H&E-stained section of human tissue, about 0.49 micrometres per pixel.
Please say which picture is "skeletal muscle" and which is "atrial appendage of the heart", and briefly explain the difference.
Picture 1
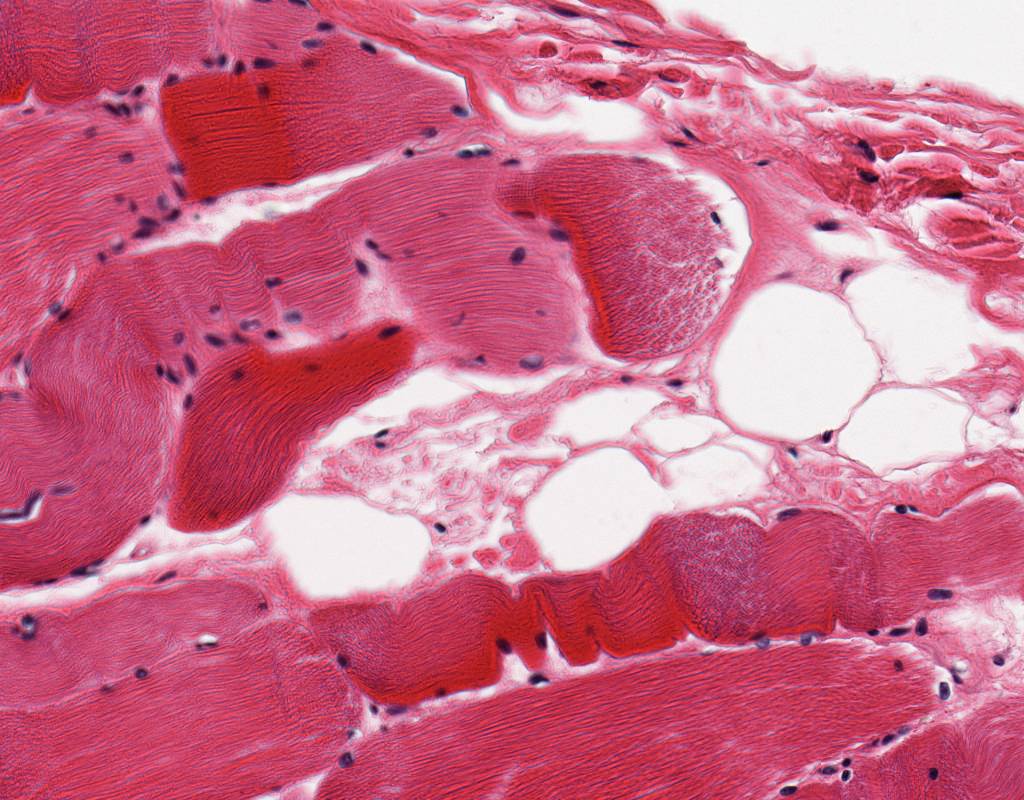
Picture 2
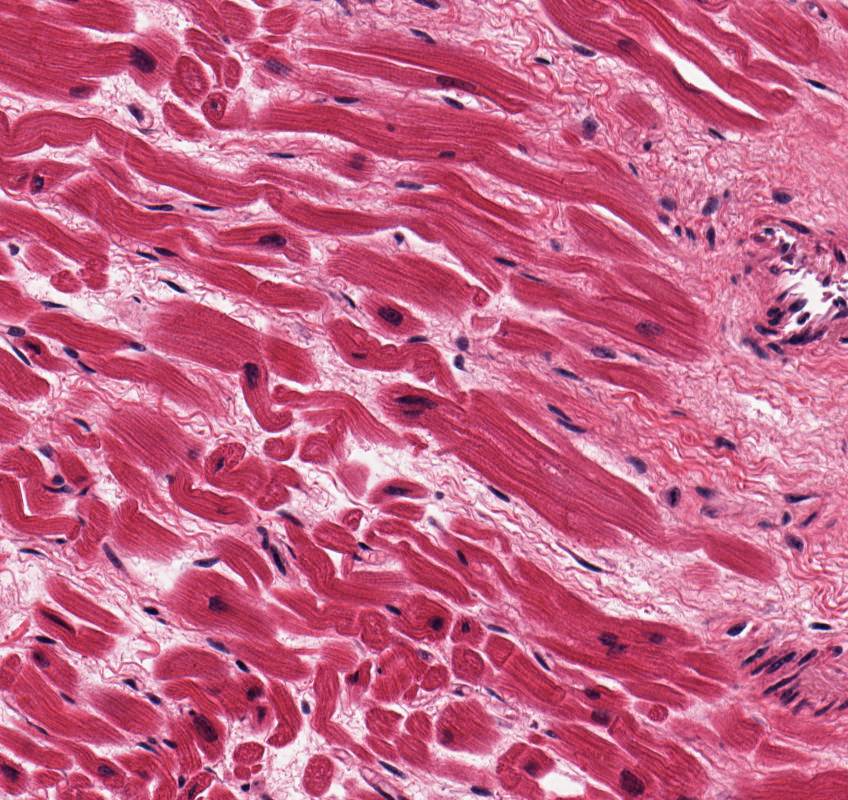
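Skeletal muscle is shown in picture 1, the atrial appendage of the heart in picture 2. Skeletal muscle nuclei are dark, small, elongated and at the fibre edges; the atrial appendage has single oval nuclei lying centrally in the fibre. Several atrial fibres branch and join neighbours; most run diagonally from upper left to lower right, with short rounded cross-cut profiles in the lower left. Between fibres in the centre and centre-right of picture 1 lies a group of fat cells, empty rounded spaces with thin pink walls.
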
